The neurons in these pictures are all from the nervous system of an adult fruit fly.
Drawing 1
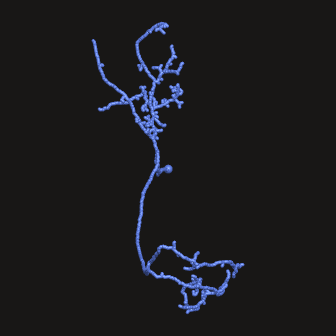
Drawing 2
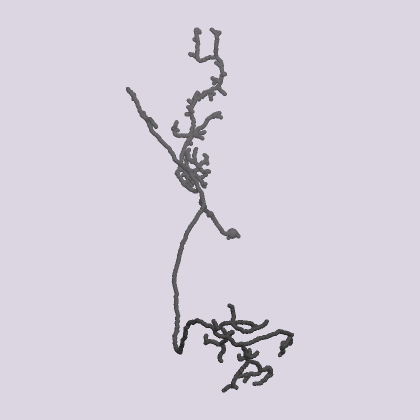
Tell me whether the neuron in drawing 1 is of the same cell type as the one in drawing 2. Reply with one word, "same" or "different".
same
